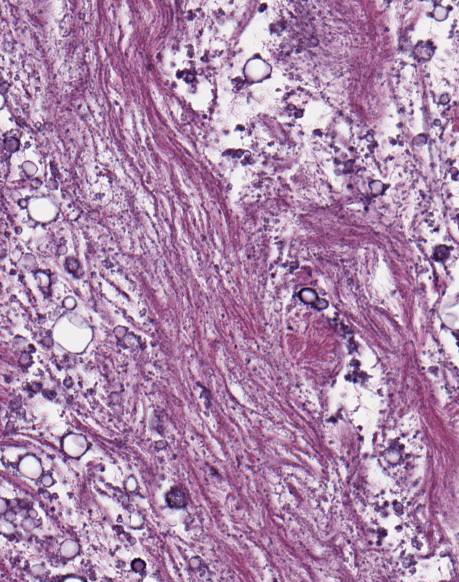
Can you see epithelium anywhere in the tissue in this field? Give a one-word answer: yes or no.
No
